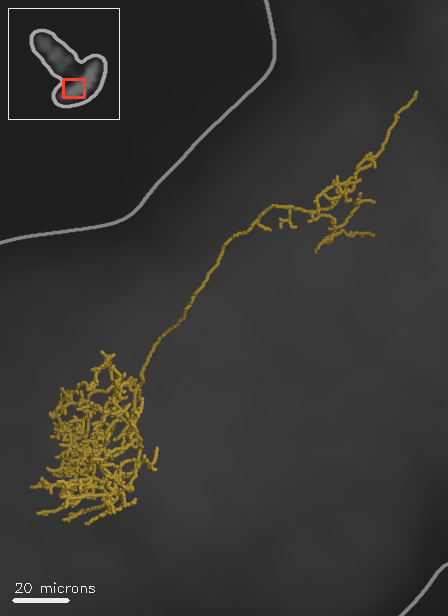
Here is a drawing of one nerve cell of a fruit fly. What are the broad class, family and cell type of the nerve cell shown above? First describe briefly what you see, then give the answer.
It is in the brain and does not reach the nerve cord. By the scale bar it is about 160 microns tall in this view. The picture shows dozens of branch ends. This is a visual projection neuron. Its family is hemilineage LHl4_posterior. Its cell type is LT64.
